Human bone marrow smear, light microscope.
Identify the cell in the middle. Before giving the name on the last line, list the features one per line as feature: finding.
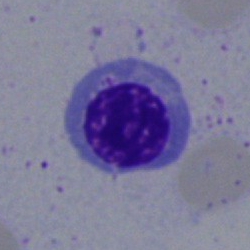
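Cytoplasm: goes all the way round the nucleus, widest up above it
Chromatin: dark purple, coarsely clumped
Outline: round and smooth
Call: an erythroblast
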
